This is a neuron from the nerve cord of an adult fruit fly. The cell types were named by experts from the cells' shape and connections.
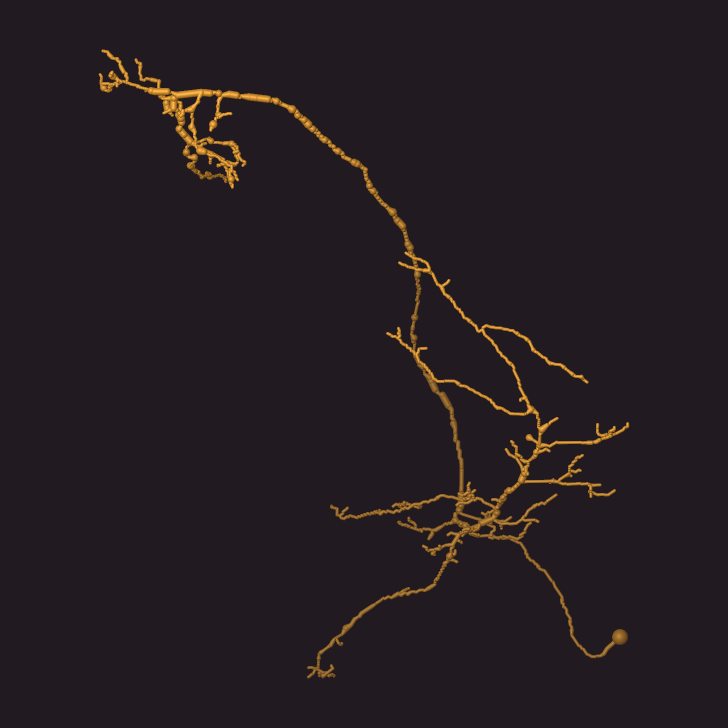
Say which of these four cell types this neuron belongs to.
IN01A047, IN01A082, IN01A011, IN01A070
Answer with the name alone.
IN01A082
